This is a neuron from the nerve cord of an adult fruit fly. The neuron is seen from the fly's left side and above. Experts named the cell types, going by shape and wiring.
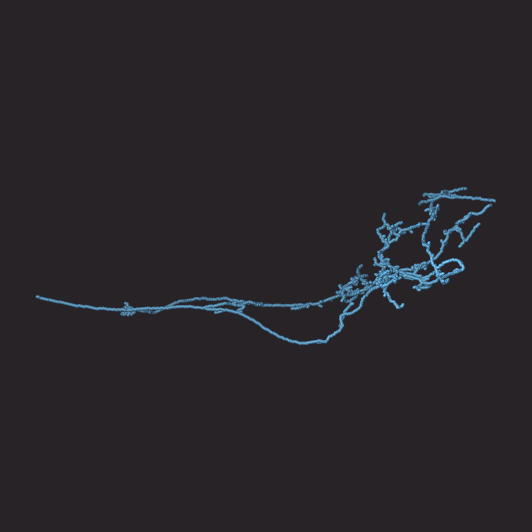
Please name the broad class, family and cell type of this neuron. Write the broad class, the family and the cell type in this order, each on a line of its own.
ascending neuron
hemilineage 08B
AN08B047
